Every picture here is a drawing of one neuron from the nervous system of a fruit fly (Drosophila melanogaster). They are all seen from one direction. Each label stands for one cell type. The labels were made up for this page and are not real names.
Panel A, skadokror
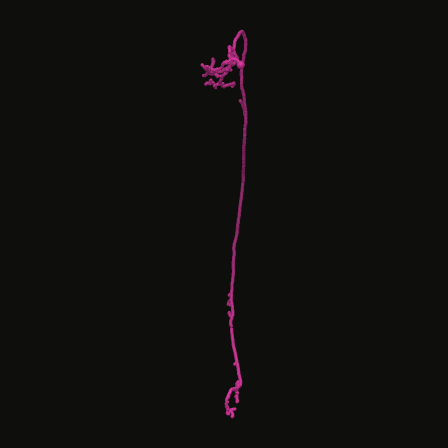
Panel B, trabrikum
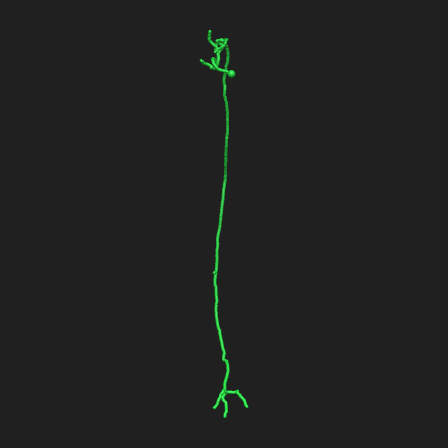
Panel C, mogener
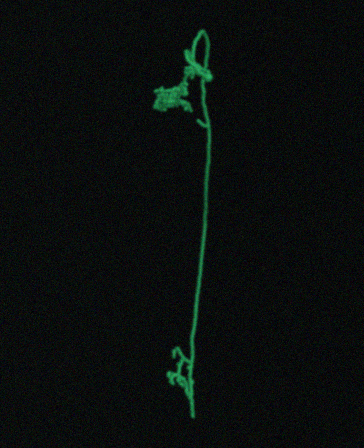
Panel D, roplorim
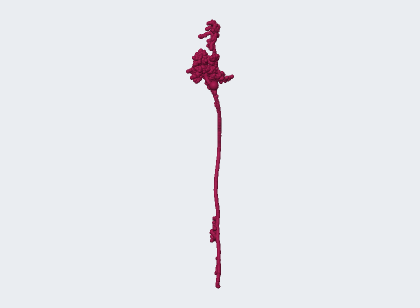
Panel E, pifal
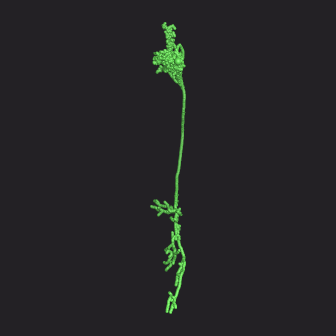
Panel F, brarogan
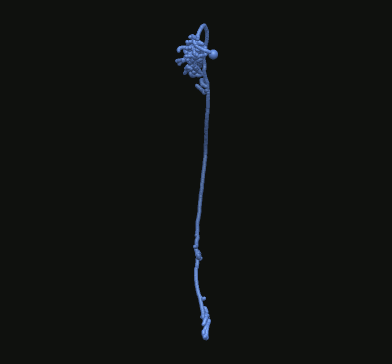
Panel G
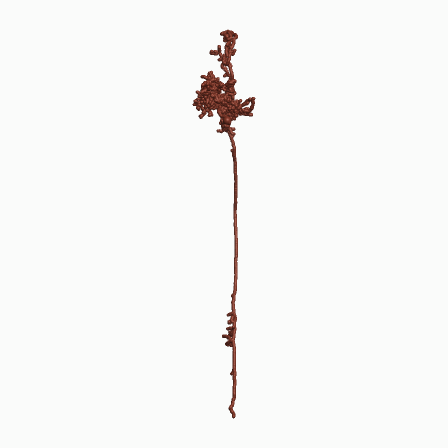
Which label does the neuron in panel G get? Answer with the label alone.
roplorim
